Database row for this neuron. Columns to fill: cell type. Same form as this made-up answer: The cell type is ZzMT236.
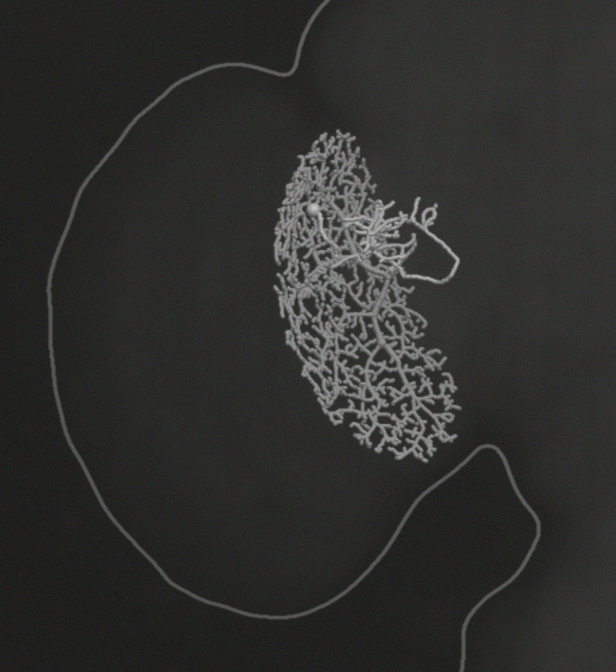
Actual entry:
The cell type is LT1c.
